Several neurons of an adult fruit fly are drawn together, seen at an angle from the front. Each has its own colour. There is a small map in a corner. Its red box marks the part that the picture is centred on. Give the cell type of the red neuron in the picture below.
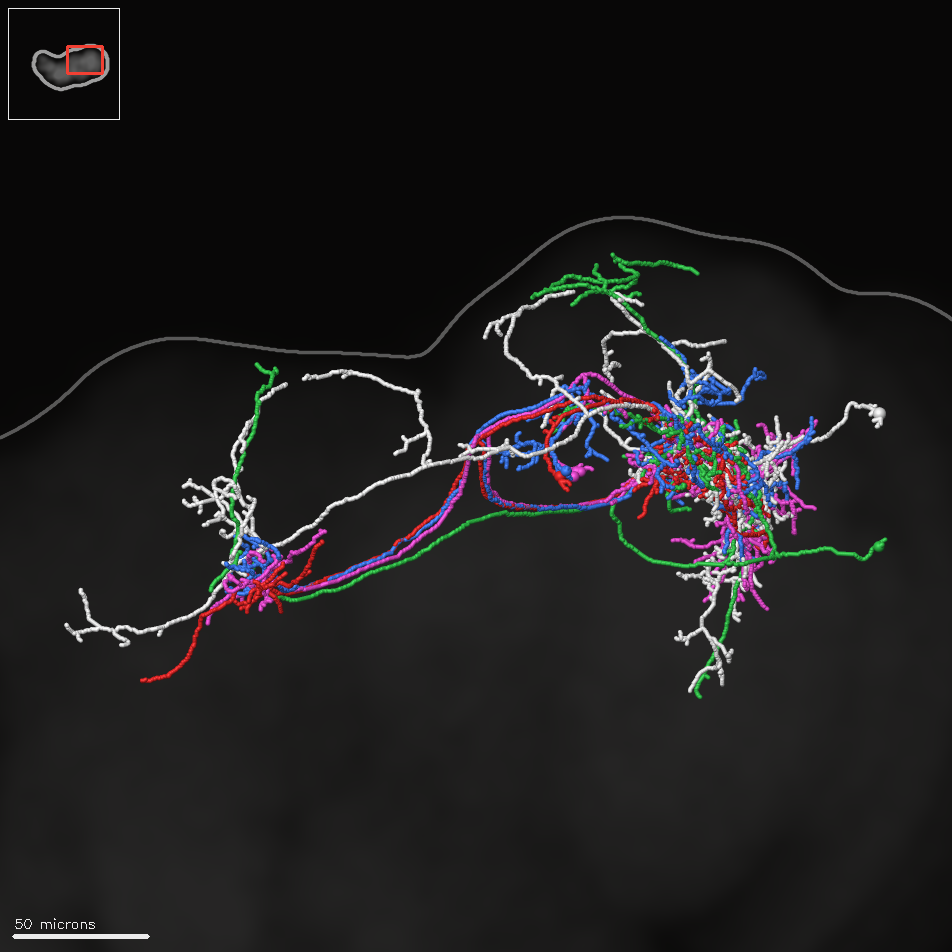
SIP103m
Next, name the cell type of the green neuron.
CB1165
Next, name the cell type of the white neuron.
AVLP750m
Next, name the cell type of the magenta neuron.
SIP101m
